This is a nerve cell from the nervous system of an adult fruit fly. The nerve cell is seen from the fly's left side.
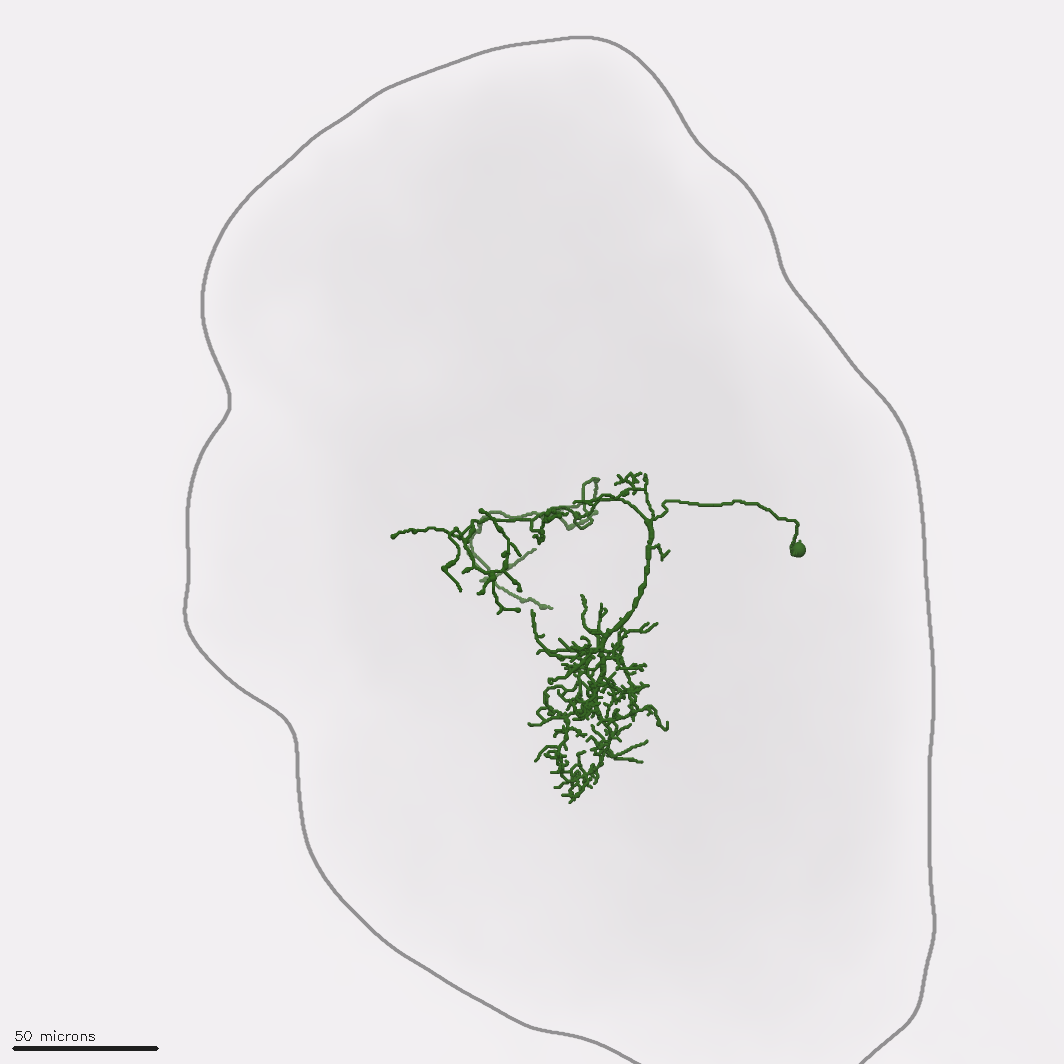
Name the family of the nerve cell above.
hemilineage VLPl&p2_posterior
